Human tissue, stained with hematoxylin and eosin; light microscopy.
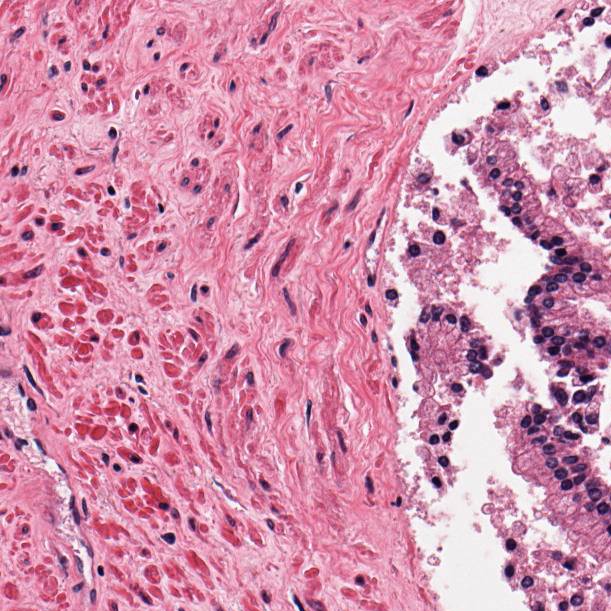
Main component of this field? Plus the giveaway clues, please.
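Most of the field is fibromuscular stroma: dense pink fibrous and muscular tissue across its left two-thirds. Its smooth muscle bundles, cut across on the left, appear as rounded deep pink profiles. In the centre, fibres with elongated nuclei run roughly from top to bottom. No glands lie within the muscular tissue on the left.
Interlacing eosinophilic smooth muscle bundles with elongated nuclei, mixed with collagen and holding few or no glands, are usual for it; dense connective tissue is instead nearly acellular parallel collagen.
Folded epithelium with open space occupies the right third.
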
